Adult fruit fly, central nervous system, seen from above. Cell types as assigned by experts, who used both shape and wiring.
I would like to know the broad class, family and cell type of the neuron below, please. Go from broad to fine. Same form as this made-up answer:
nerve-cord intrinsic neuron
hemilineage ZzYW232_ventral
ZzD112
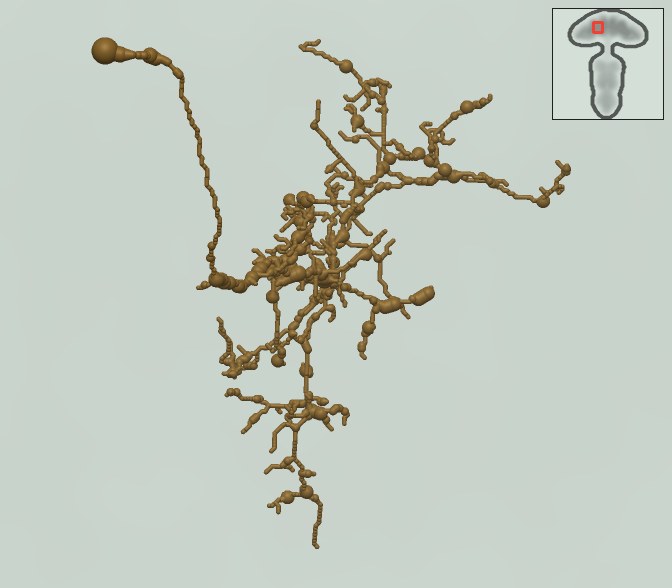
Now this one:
central-brain intrinsic neuron
hemilineage VLPd&p1_dorsal
PVLP005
